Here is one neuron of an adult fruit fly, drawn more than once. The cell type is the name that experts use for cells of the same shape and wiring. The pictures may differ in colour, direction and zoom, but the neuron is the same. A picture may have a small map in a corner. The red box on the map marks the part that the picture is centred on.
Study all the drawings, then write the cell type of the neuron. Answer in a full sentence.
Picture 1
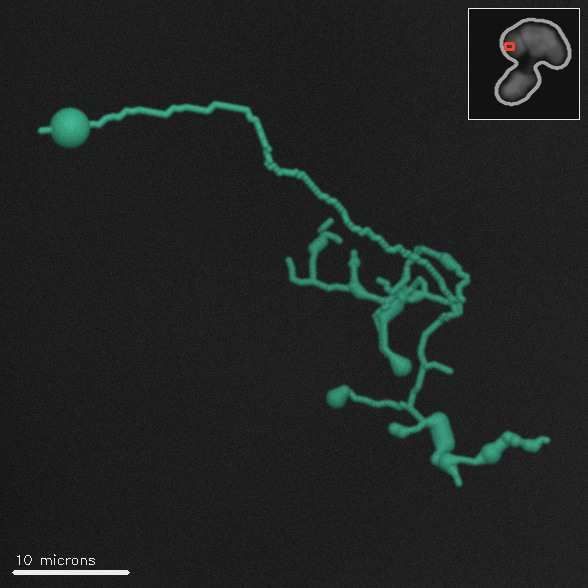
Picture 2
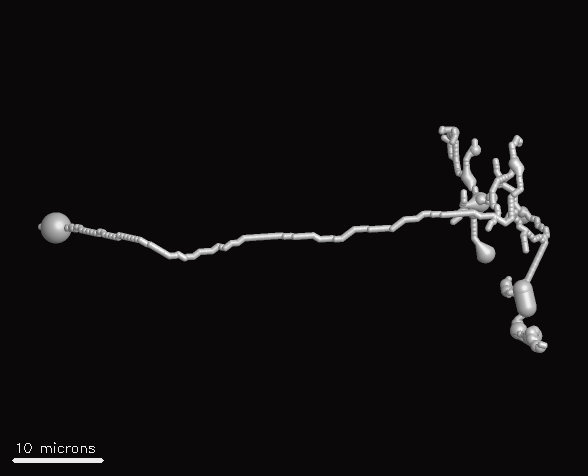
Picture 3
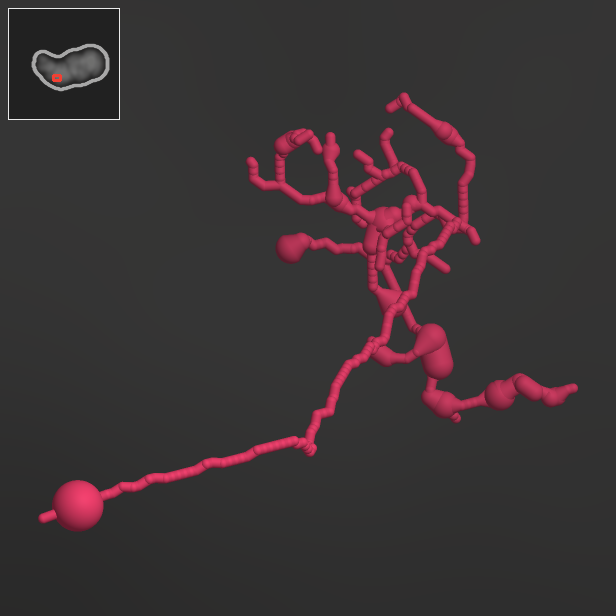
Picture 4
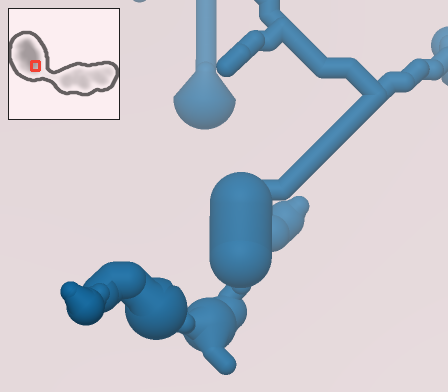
The cell type is Cm2.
